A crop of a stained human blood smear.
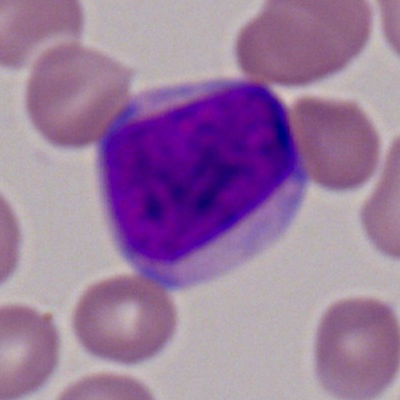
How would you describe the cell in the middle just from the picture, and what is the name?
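Notice the nucleus: one unlobed mass filling most of the cell. Its chromatin is dark purple with coarse, darker clumps. Around it runs a narrow pale blue rim of cytoplasm, widest along the lower right edge. This cell is a myeloblast.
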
